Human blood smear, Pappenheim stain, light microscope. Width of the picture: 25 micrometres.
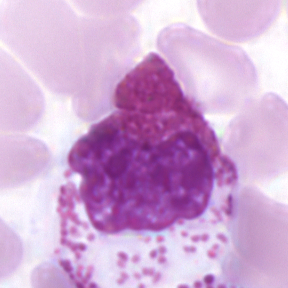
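Eosinophil at the centre of a stained peripheral blood smear. Its nucleus is large, with an irregular, lumpy, indented contour, and its deep purple chromatin is clumped, with small paler gaps between the clumps. Below and beside the nucleus lie many small, round, reddish-purple granules of fairly even small size.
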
